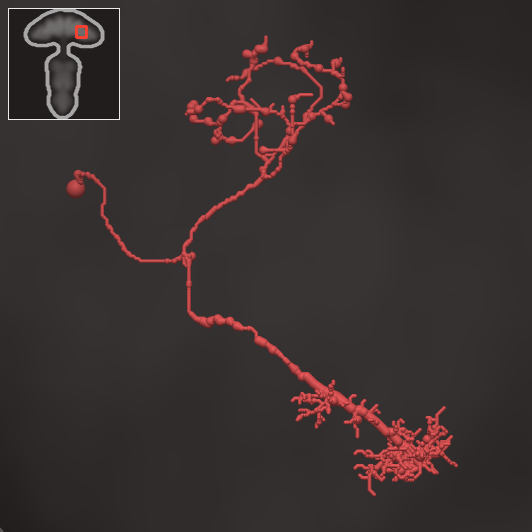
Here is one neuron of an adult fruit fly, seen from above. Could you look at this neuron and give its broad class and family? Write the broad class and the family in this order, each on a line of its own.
visual projection neuron
hemilineage VPNv1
